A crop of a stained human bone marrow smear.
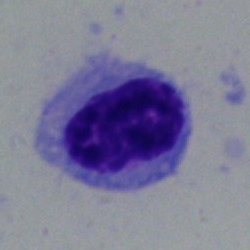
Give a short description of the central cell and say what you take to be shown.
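Let me see: the nucleus sits off-centre, toward the right. Its chromatin is dark purple and coarsely clumped, with small paler patches between the clumps, and I find no distinct nucleoli. No granules show in the cytoplasm either. What I'm looking at is a hairy cell.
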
